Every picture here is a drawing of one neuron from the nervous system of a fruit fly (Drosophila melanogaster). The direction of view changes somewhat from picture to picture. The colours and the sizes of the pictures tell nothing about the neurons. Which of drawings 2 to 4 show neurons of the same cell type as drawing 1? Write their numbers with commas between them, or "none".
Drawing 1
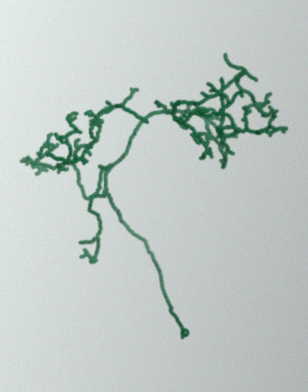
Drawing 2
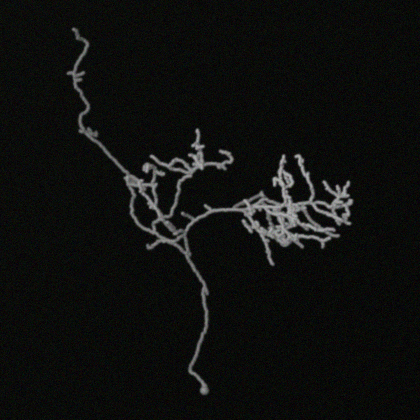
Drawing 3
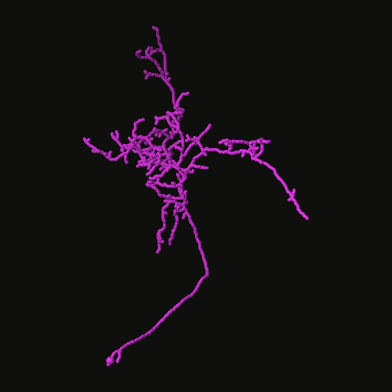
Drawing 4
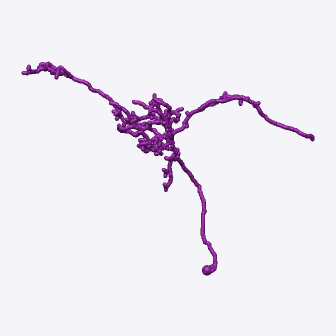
2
